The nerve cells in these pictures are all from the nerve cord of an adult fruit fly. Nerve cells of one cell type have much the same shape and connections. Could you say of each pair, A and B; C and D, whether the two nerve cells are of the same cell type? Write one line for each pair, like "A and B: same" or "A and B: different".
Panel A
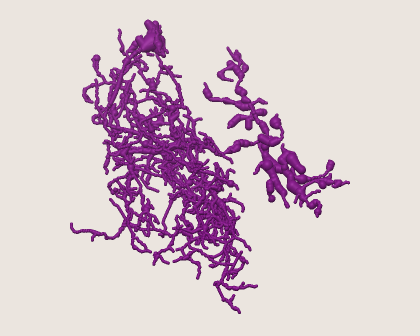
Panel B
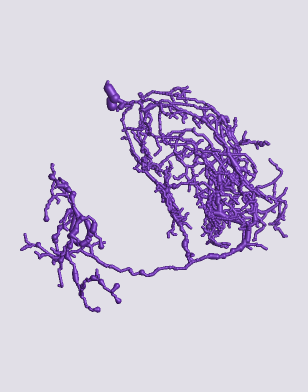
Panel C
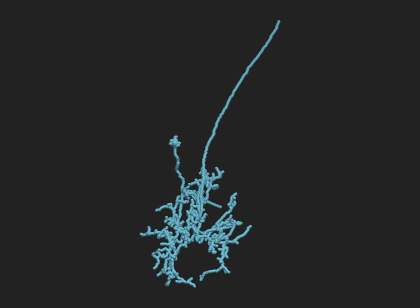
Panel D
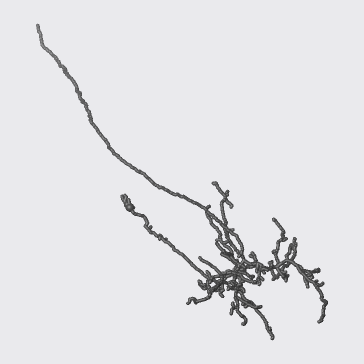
A and B: different
C and D: same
